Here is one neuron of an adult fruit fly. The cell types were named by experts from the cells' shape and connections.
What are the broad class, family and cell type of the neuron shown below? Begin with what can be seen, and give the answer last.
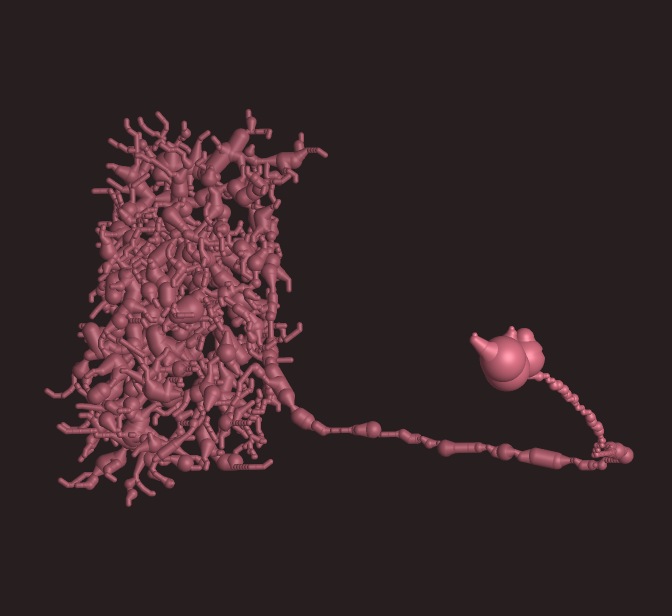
The picture shows dozens of branch ends. As drawn here it is wider than it is tall. It is an optic-lobe intrinsic neuron. The family is Pm. Its cell type is Pm4.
